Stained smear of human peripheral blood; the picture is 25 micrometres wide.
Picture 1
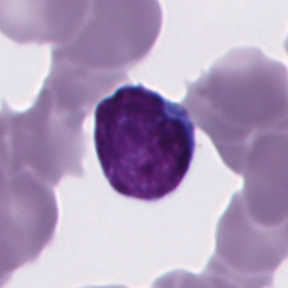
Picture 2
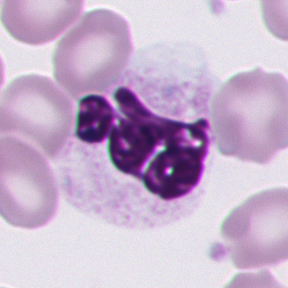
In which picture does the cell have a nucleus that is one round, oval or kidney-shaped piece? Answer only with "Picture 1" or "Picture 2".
Picture 1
